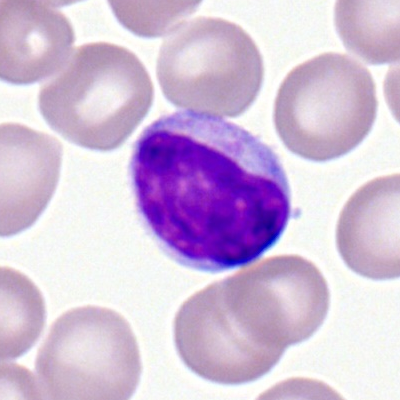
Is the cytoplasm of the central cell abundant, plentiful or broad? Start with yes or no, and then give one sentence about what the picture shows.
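No. The nucleus fills most of the cell and sits toward the lower left.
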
